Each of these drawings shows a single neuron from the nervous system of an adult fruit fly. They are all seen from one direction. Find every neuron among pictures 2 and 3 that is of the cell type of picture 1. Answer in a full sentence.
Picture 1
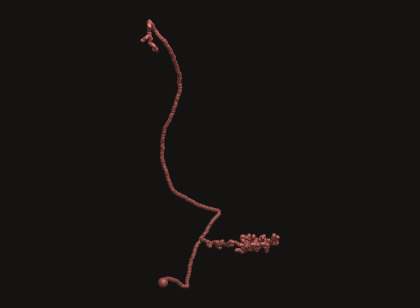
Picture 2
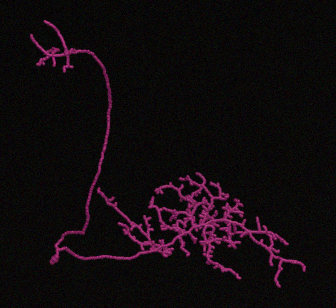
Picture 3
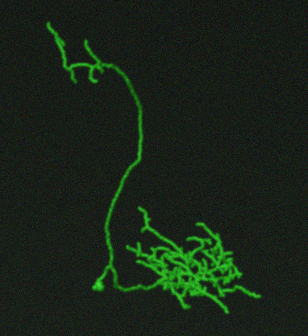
None of them is of the same cell type.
